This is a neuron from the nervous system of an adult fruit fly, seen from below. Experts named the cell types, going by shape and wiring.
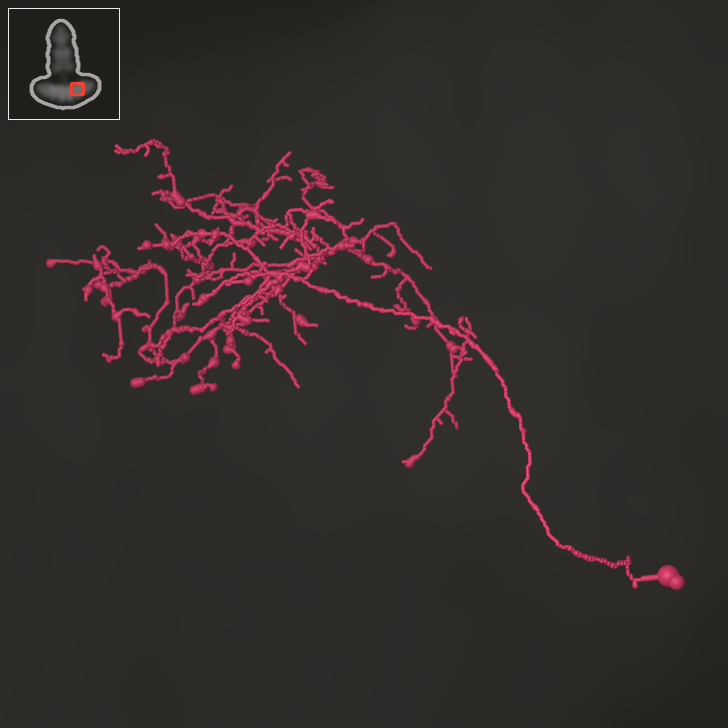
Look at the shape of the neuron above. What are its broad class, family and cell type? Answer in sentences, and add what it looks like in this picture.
This is a central-brain intrinsic neuron. Its family is hemilineage SLPal3_and_SLPal4_dorsal. Its cell type is CB3175. Its cell body lies at the lower right of the picture. The picture shows dozens of branch ends.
